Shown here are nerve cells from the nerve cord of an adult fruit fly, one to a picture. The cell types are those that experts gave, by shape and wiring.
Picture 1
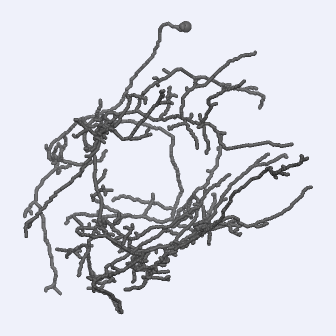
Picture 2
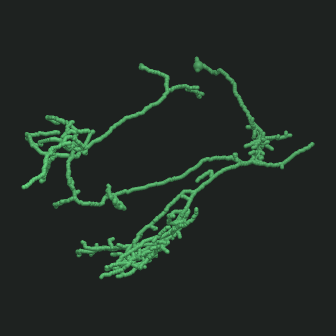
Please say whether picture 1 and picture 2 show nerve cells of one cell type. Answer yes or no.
no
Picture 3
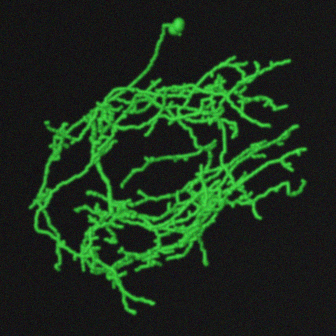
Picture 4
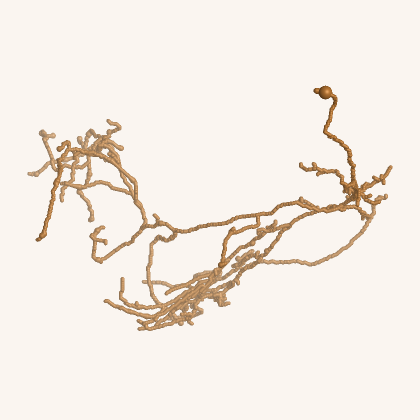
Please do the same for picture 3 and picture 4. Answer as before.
no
